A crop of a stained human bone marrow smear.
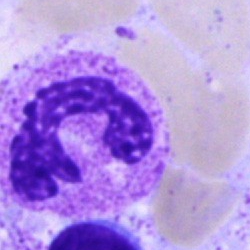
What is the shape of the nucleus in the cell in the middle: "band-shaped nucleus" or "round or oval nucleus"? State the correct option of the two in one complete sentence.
Within this cell, the nucleus runs as one curved band without separate lobes.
